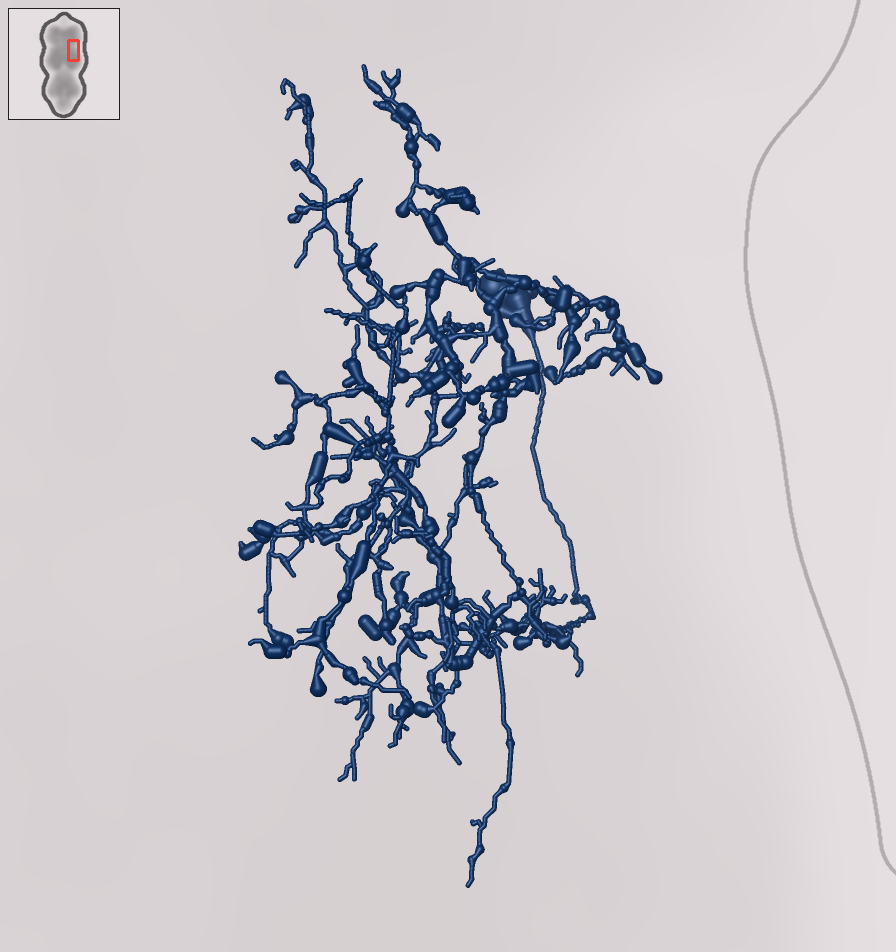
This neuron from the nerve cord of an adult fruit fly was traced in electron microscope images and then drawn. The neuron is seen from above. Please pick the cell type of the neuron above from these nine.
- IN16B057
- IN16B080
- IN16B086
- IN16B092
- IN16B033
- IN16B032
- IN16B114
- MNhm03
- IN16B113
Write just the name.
IN16B092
